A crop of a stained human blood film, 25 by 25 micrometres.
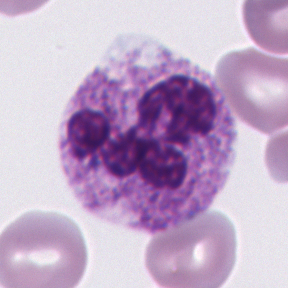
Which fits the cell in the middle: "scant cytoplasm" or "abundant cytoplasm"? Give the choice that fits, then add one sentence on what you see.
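Abundant cytoplasm. The cytoplasm is plentiful and pale pinkish-lilac.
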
